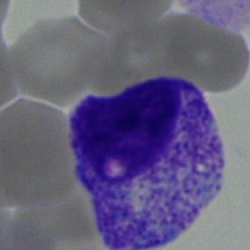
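Myelocyte in a stained human bone marrow smear. Its outline is irregular and somewhat angular rather than smoothly round. The nucleus, stained a dense, dark purple-blue, lies off-centre in the upper-left part of the cell, while plentiful cytoplasm fills the lower-right half.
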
